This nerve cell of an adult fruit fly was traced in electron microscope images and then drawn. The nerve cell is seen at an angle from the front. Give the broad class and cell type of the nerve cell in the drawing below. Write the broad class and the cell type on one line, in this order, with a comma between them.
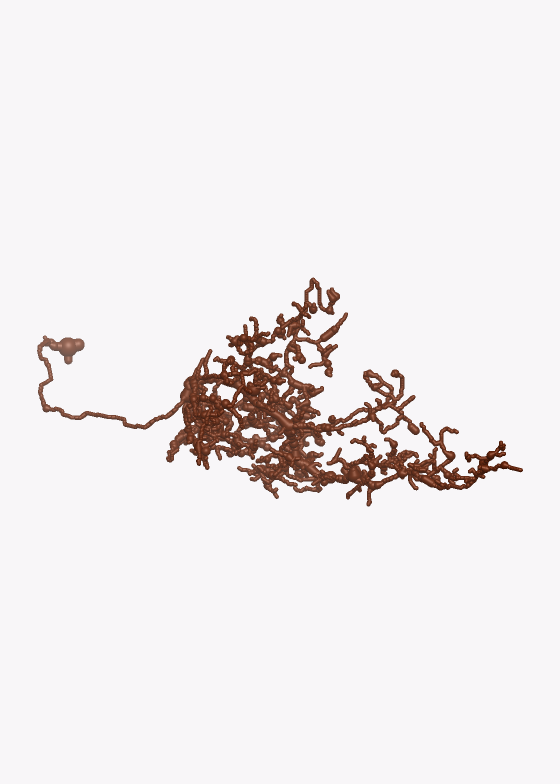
central-brain intrinsic neuron, GNG064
